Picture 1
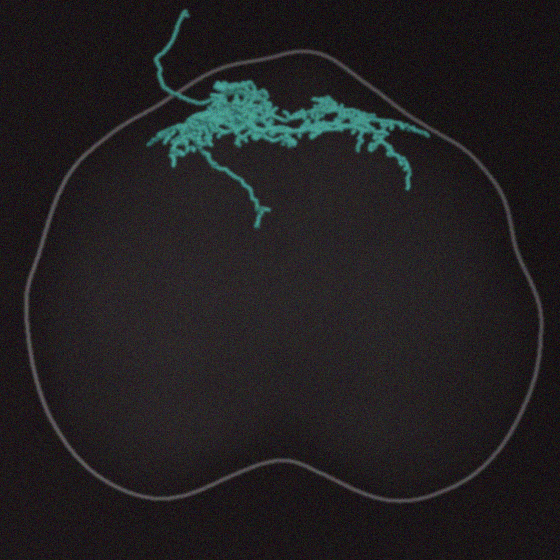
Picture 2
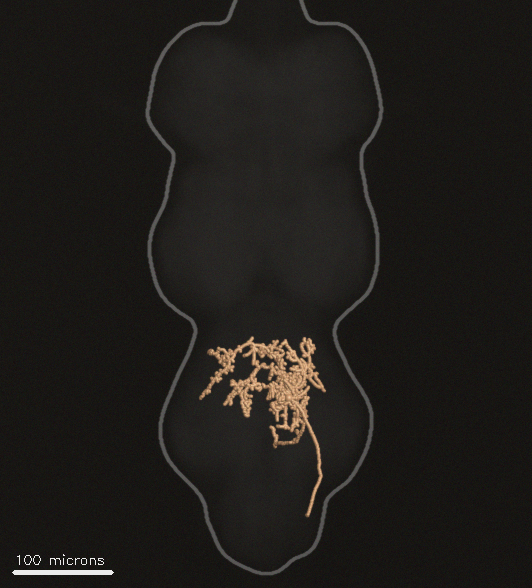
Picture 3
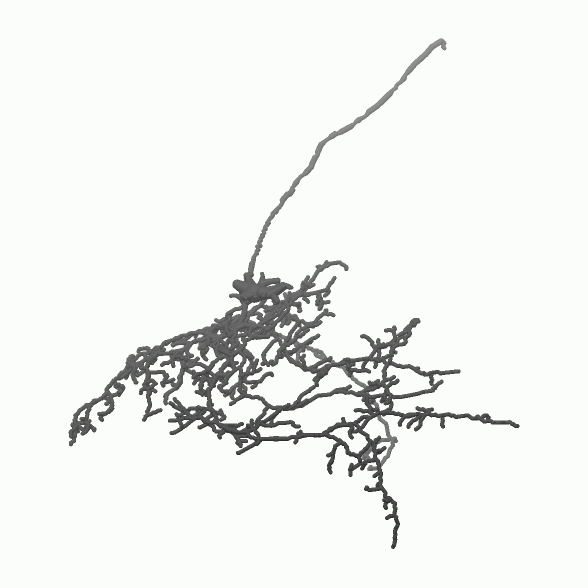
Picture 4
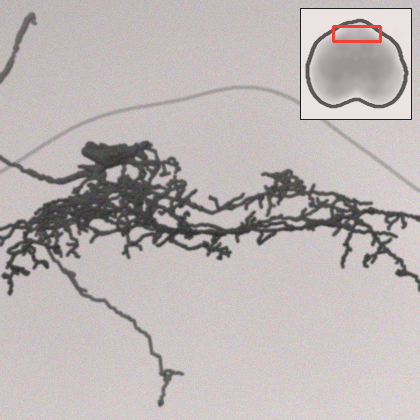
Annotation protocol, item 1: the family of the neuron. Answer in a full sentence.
The family is MNad.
